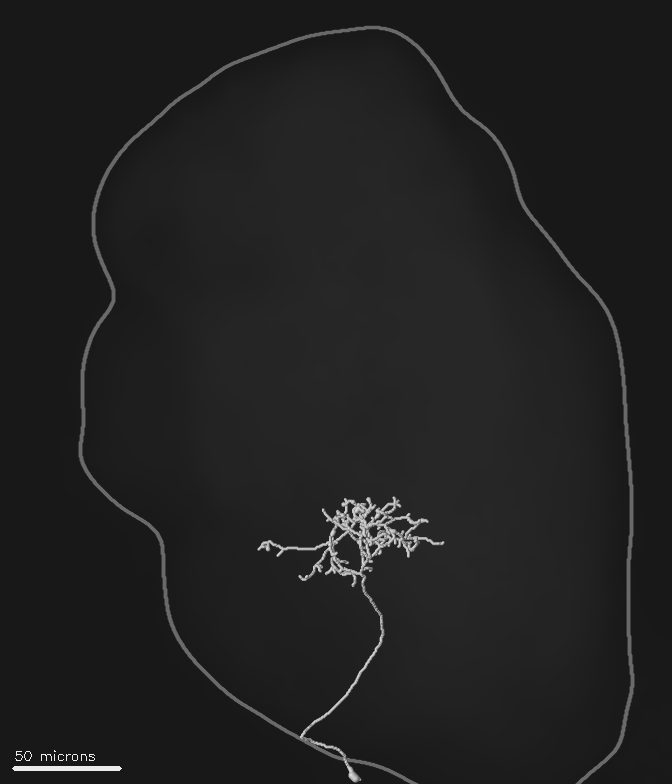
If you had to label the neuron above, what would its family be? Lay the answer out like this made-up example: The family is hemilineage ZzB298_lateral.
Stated: The family is hemilineage MX3.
